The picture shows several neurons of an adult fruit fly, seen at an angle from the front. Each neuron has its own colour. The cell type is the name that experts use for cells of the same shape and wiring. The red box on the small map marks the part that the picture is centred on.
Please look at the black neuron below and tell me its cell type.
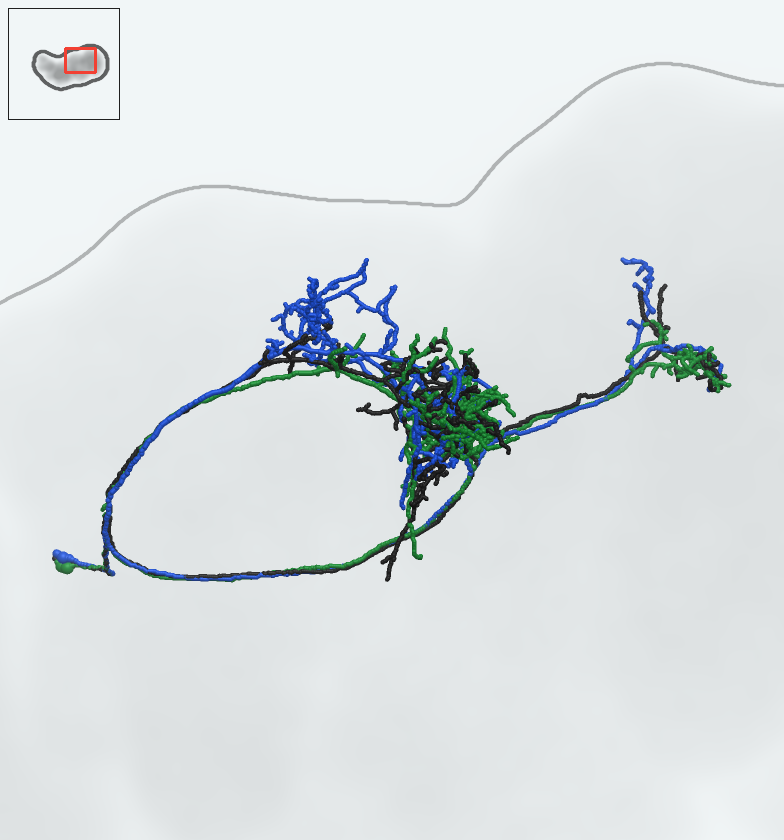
SMP568_a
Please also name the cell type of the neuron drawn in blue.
SMP568_b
